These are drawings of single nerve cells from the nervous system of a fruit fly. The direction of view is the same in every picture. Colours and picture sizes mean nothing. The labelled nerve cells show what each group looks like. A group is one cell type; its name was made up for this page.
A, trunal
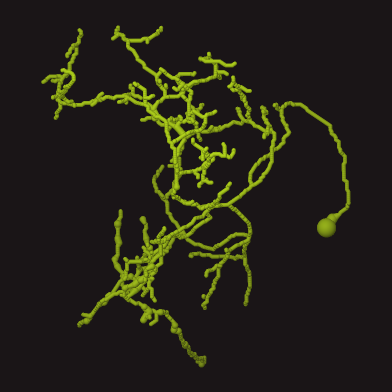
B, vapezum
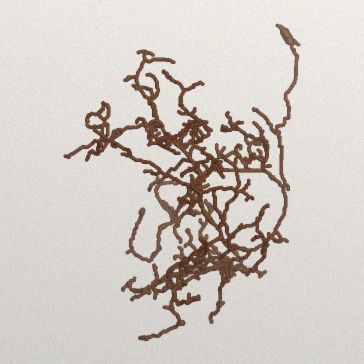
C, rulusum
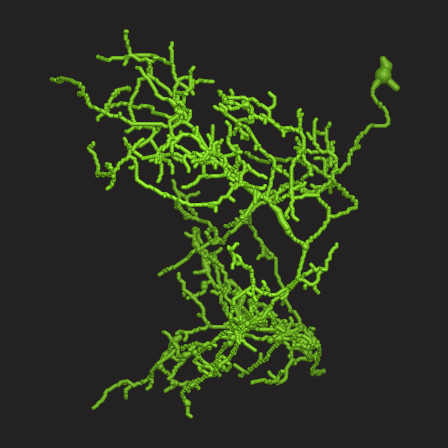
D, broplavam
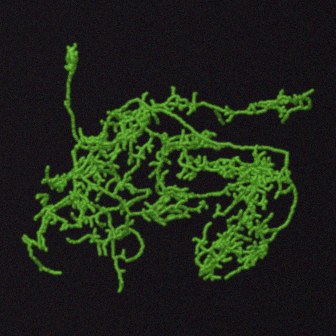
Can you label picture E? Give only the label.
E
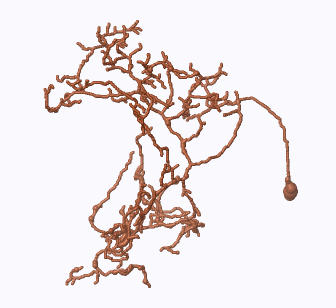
vapezum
